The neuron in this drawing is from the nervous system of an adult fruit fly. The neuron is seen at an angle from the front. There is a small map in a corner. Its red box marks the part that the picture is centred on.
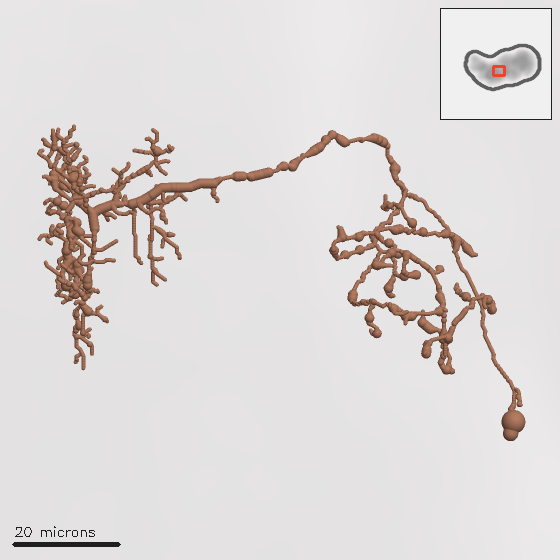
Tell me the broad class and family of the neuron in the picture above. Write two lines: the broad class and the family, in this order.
visual projection neuron
hemilineage VPNv1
